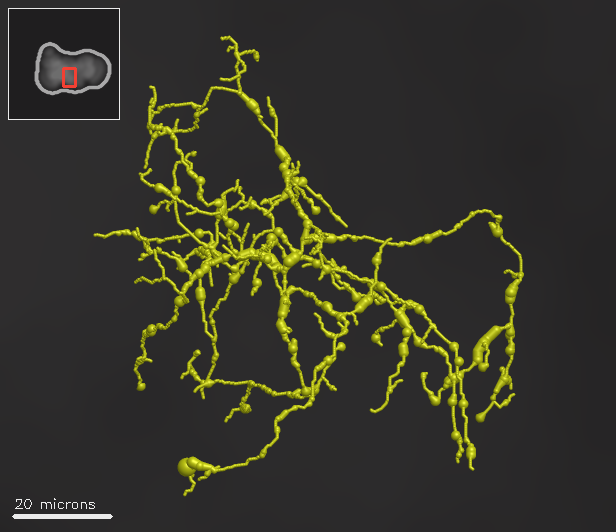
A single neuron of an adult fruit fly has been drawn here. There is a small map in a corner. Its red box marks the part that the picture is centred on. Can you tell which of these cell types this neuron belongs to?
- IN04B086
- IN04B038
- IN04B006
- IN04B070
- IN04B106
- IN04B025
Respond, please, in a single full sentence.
This neuron falls under the cell type IN04B070.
